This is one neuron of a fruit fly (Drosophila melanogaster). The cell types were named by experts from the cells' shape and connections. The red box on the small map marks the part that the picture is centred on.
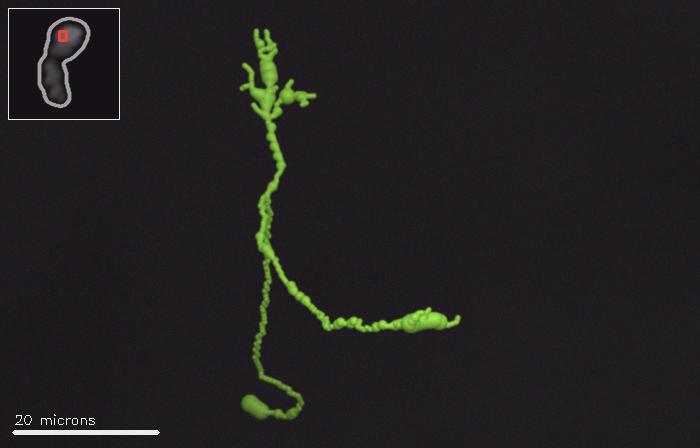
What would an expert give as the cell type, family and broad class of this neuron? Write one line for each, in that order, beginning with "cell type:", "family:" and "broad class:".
cell type: T3
family: T
broad class: optic-lobe intrinsic neuron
